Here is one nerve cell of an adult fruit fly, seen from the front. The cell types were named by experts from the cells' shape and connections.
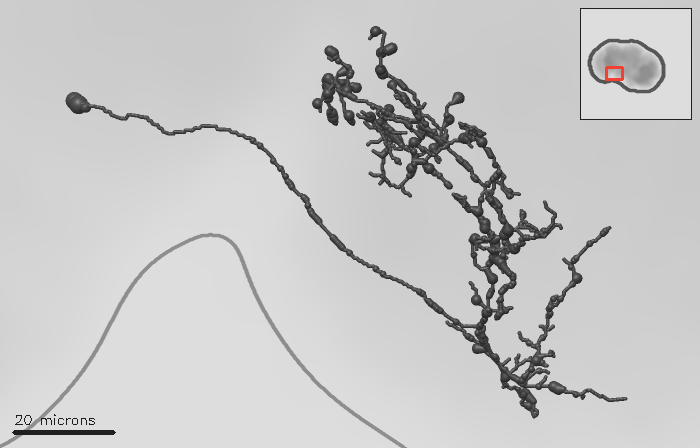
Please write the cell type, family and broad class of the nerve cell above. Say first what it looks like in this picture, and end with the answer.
Its cell body lies at the upper left of the picture. By the scale bar it is about 110 microns wide in this view. Dozens of branch ends can be seen. It is of cell type GNG363. The family is hemilineage MD_SA1. Its broad class is central-brain intrinsic neuron.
